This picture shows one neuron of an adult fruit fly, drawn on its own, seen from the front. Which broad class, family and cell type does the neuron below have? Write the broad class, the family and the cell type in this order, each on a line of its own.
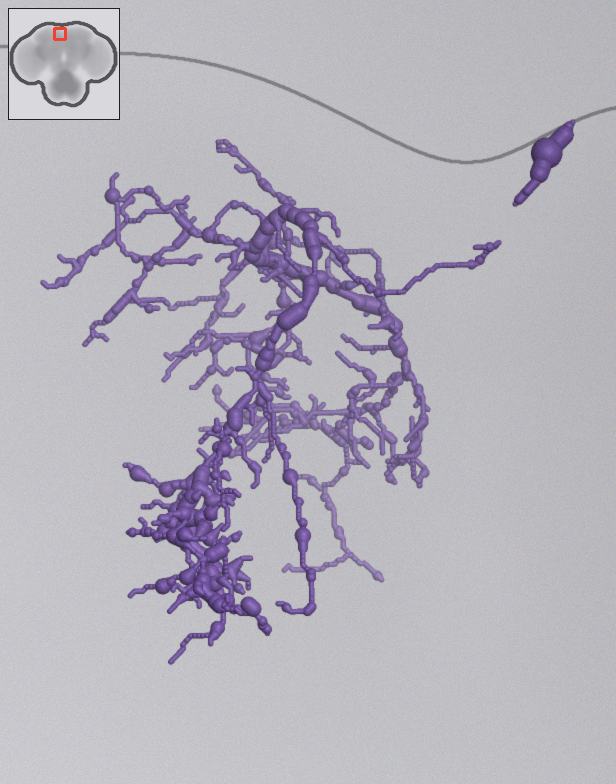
central-brain intrinsic neuron
hemilineage SMPad3
SMP120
